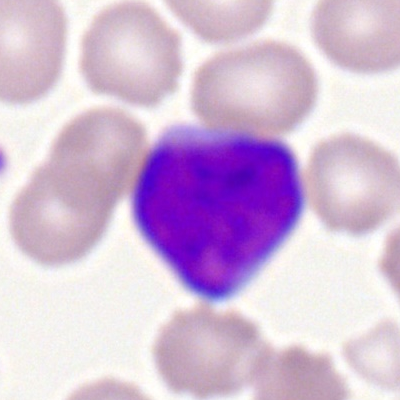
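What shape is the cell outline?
Angular, with straight sides and a pointed lower end.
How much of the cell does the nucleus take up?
Nearly all of it.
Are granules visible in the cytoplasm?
No, none are visible.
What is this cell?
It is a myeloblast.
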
